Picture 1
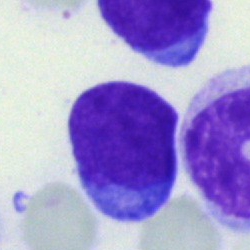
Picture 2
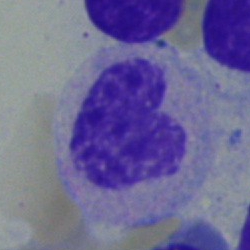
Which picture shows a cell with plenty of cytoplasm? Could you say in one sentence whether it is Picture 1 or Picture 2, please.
It is the cell in picture 2 that has plenty of cytoplasm.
